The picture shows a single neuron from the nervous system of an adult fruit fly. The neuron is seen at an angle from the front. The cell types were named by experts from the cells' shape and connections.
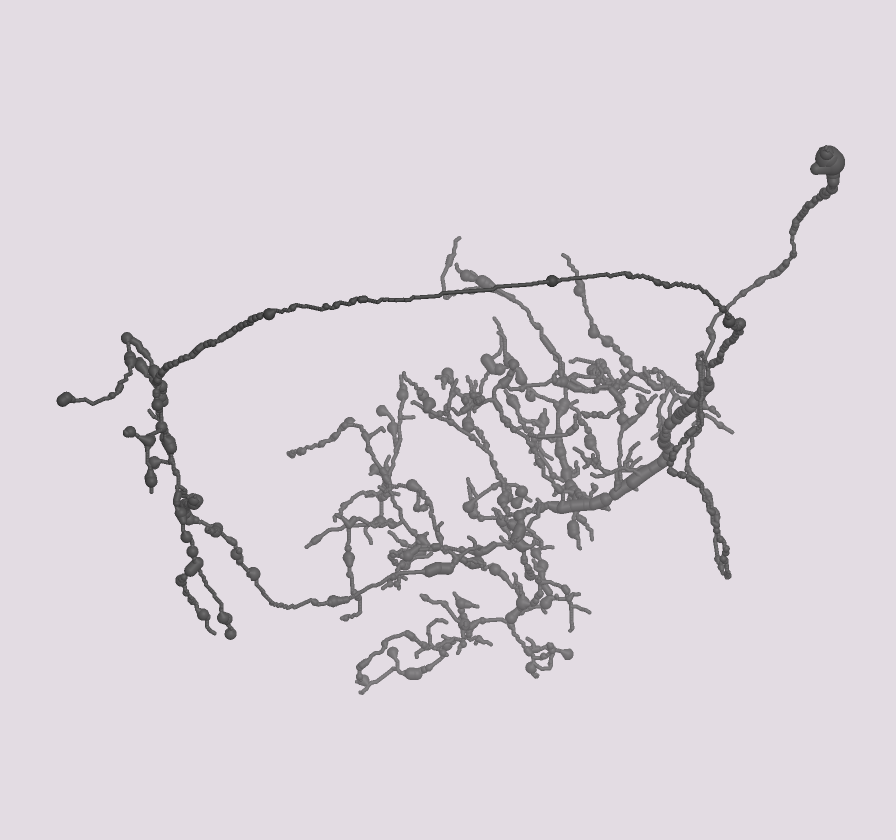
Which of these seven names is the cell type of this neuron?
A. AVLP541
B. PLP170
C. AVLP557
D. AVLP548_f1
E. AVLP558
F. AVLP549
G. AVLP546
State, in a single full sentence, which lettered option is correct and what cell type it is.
The cell type assigned to the neuron is PLP170, under option B.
